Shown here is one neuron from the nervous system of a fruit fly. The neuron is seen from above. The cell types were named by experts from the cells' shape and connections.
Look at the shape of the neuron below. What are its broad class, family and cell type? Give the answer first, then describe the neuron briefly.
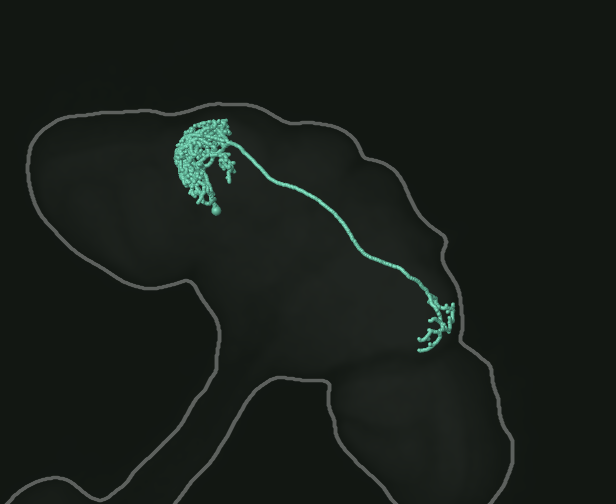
This is a central-brain intrinsic neuron. The family is hemilineage VLPl&p2_lateral. The cell type is CB0381. It is in the brain and does not reach the nerve cord. As drawn here it is about as wide as it is tall.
